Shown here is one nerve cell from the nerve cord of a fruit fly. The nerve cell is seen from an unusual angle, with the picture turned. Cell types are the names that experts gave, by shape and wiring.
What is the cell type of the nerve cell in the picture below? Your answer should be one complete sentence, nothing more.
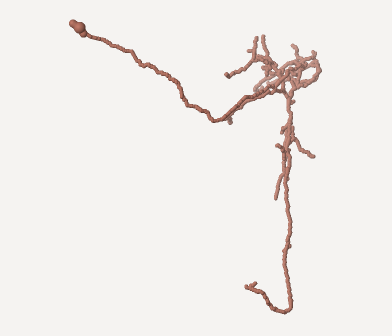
This nerve cell is typed as INXXX045.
